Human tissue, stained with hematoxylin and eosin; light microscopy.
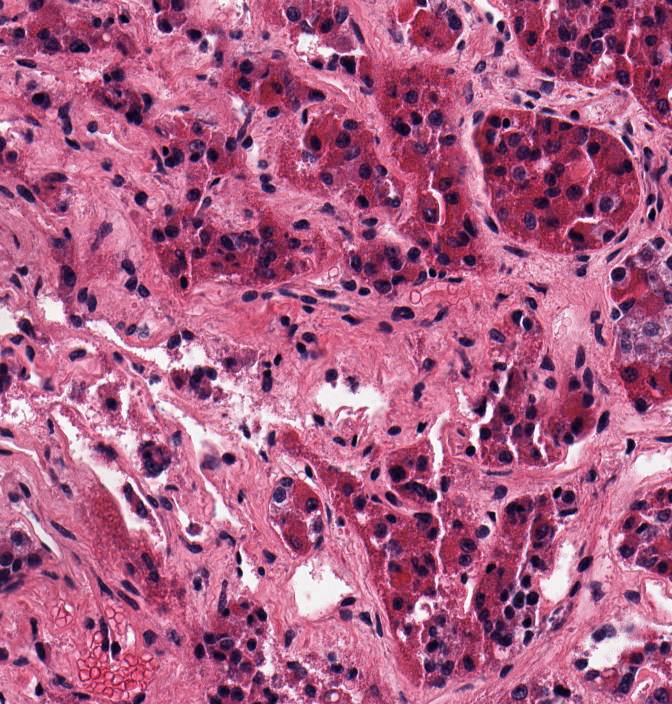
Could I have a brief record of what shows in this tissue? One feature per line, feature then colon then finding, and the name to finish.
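Cytoplasm: nest cells, abundant, granular, deeply eosinophilic
Nuclei: round to oval, darkly stained
Stroma: pink, collagenous, scattered spindle-shaped nuclei
Blood: small cluster of red blood cells, lower left
Name: pituitary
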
